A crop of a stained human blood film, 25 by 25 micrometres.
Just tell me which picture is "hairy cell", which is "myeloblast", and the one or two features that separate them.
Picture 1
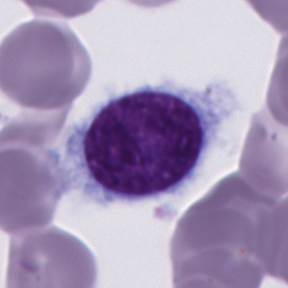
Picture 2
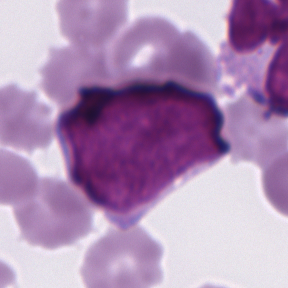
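Hairy cell in picture 1; myeloblast in picture 2. Hairy cell: border ragged, with fine hair-like cytoplasmic projections; cytoplasm pale blue, without vacuoles or distinct pink or purple granules; no nucleolus seen.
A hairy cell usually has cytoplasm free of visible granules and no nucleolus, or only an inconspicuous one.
Small pinkish-purple fragment just below its lower right edge. Myeloblast: outline angular, with fairly straight edges and corners; nucleus filling almost the whole cell, with a small darker fleck near its upper left edge; no granules in the cytoplasm.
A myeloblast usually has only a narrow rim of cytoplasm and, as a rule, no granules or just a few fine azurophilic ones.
Red cells pressing on its upper, left and lower sides. Difference: ragged, hair-like border in the hairy cell against an angular, straight-edged outline in the myeloblast, whose nucleus fills almost the whole cell. Shared: neither shows distinct granules in the cytoplasm.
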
